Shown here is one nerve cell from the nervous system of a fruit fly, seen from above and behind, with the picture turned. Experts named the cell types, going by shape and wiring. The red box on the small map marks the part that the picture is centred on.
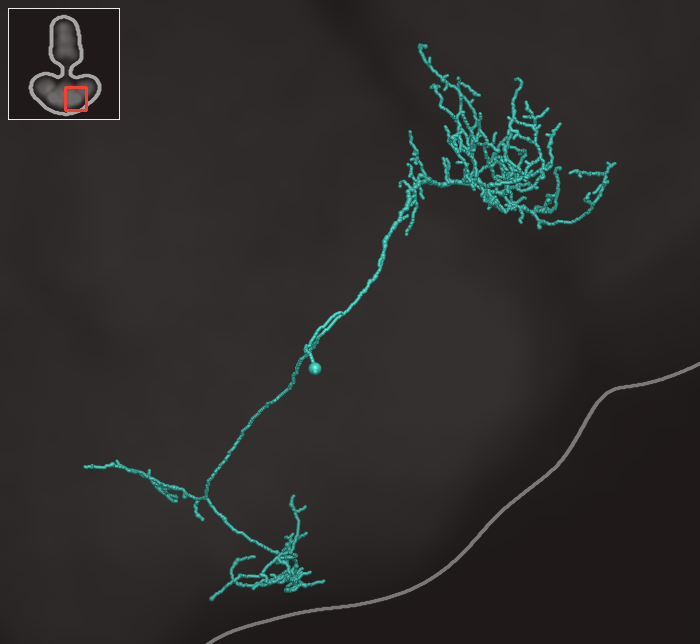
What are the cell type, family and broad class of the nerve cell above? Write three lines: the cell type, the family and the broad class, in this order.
LoVP78
hemilineage VLPd&p1_posterior
visual projection neuron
